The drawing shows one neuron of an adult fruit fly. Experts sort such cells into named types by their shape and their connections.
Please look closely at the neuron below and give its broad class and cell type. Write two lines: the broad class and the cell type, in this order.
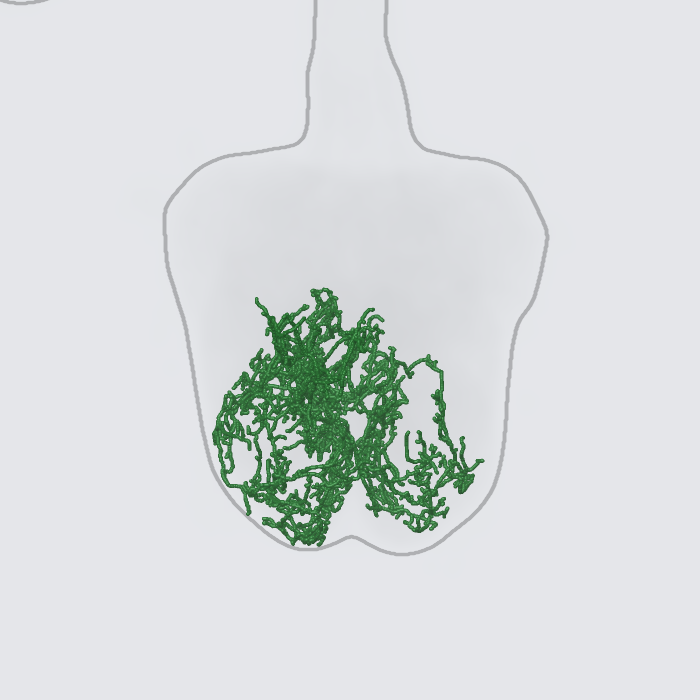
nerve-cord intrinsic neuron
INXXX045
